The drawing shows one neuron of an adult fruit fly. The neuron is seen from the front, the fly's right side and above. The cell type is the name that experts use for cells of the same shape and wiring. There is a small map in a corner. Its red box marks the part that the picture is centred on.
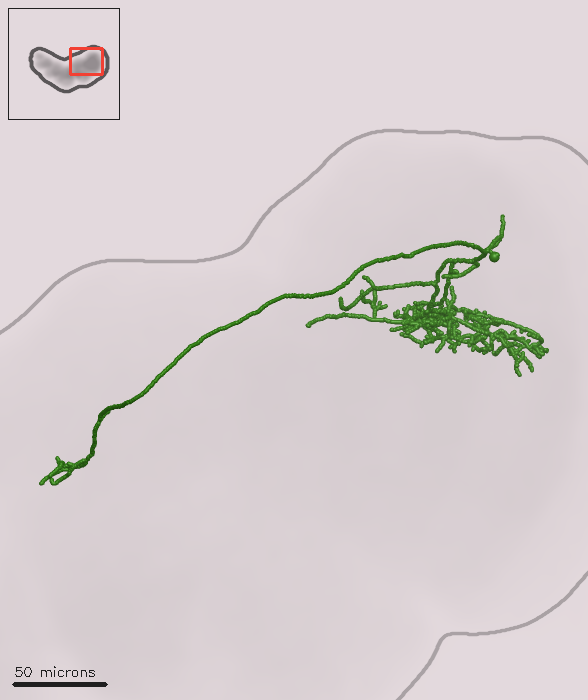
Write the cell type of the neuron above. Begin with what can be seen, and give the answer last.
From left to right in the picture it spans about 300 microns. In this view it is wider than it is tall. It is a central-brain intrinsic neuron. It is of cell type PVLP008_c.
